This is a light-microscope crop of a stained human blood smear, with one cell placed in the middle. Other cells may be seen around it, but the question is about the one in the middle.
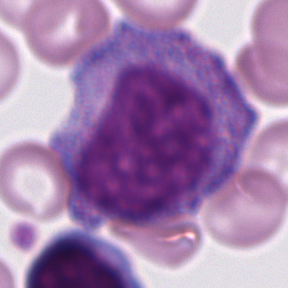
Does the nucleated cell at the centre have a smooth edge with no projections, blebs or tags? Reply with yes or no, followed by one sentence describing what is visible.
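No. The cell edge is irregular, with many small bumps, most marked along the upper right.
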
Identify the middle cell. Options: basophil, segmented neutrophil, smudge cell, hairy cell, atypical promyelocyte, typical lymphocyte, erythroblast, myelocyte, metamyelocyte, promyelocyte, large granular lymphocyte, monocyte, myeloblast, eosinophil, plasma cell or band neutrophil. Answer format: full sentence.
The centrally located cell in the crop is a promyelocyte.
